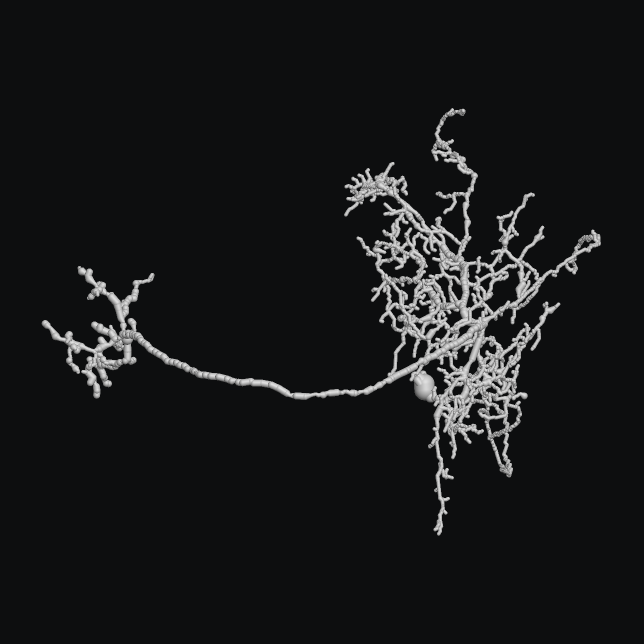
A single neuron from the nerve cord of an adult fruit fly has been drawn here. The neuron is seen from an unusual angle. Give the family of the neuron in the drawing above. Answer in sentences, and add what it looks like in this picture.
Its family is hemilineage 14B. It is a nerve-cord intrinsic neuron. More than a hundred branch ends can be seen. As drawn here it is wider than it is tall.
